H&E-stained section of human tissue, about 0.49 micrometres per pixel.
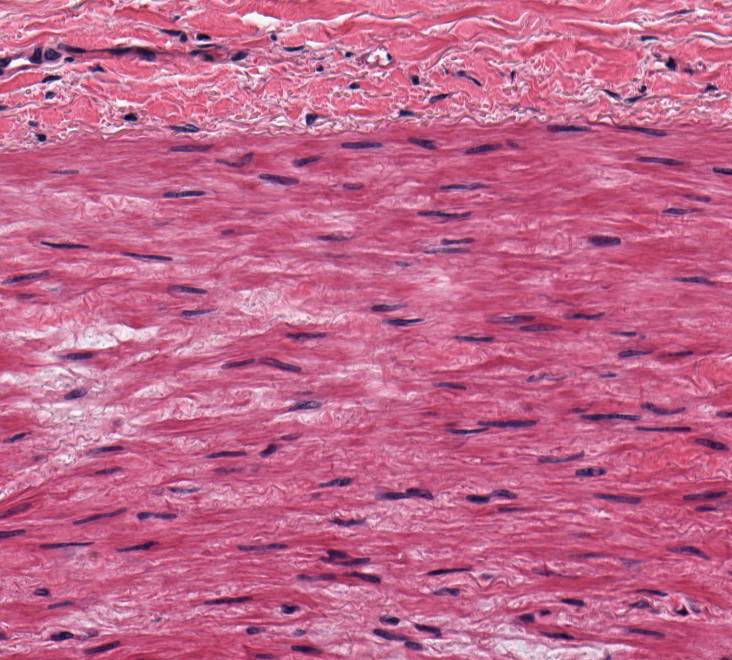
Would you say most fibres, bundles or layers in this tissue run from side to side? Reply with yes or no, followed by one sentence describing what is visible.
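Yes. The smooth muscle cells run mainly horizontally across the field, parallel to one another.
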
